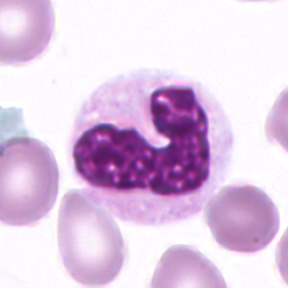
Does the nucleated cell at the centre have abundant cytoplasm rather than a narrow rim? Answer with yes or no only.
Yes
